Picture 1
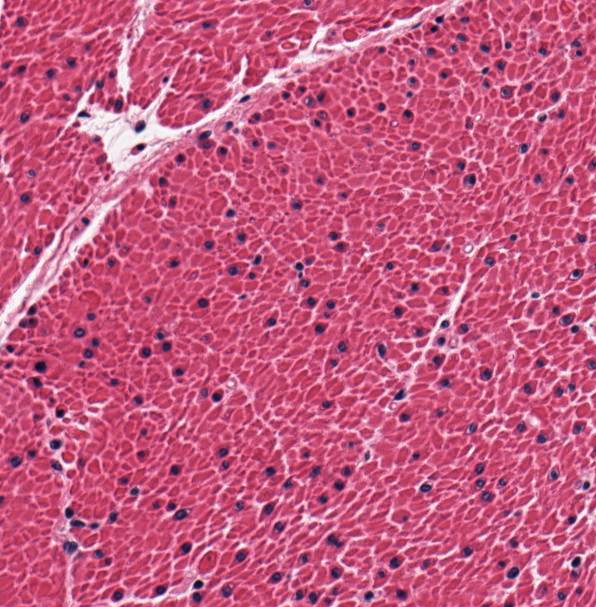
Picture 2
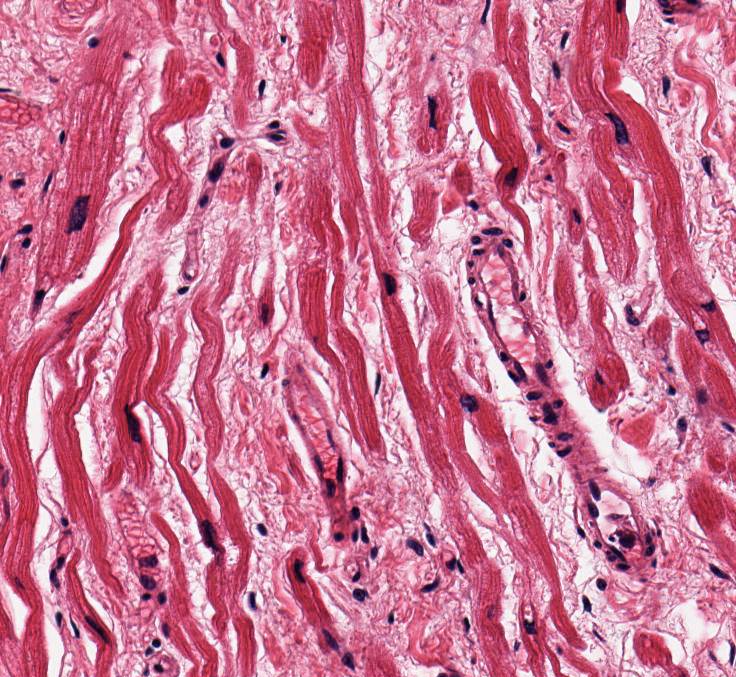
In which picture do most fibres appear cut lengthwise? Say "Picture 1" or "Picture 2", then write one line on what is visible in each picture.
Picture 2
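In picture 1: The field is filled by muscle fibres cut in cross section, seen as closely packed polygonal profiles.
In picture 2: Long slender eosinophilic fibres run roughly from the top to the bottom of the whole field.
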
